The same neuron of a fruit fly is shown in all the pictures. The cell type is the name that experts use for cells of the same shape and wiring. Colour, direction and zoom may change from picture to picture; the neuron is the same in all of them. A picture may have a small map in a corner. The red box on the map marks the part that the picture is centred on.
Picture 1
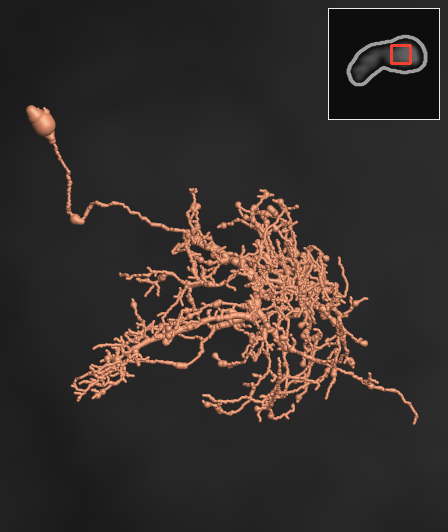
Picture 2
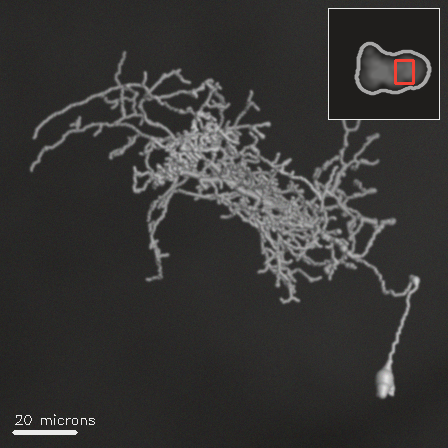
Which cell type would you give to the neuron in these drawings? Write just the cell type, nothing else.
AVLP370_a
